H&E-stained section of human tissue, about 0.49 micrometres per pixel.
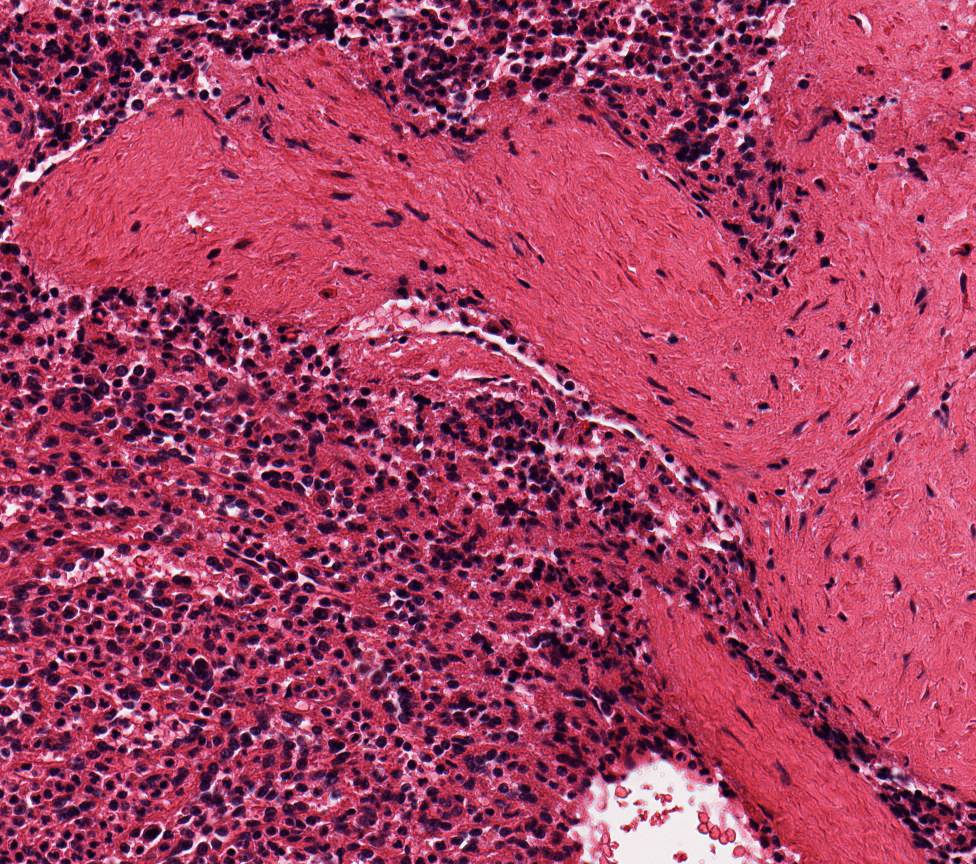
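Spleen, haematoxylin and eosin stain under the light microscope. Across the field, from the upper left towards the right side, runs a broad band of pink, sparsely cellular fibrous tissue. At the lower left the field is densely packed with round cells whose nuclei are round and dark; many have a scant to moderate rim of pink cytoplasm. And this densely cellular tissue forms no glands or tubules.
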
